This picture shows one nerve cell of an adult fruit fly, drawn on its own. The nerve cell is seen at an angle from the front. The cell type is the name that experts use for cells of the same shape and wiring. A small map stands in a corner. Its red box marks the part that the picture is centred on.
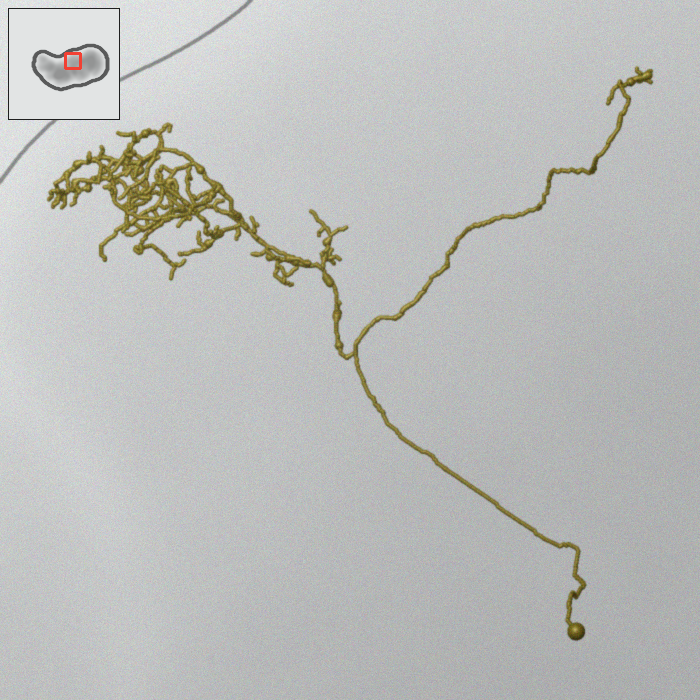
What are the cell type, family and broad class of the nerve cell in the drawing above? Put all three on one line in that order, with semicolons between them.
LHAV7a1; hemilineage AOTUv2; central-brain intrinsic neuron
